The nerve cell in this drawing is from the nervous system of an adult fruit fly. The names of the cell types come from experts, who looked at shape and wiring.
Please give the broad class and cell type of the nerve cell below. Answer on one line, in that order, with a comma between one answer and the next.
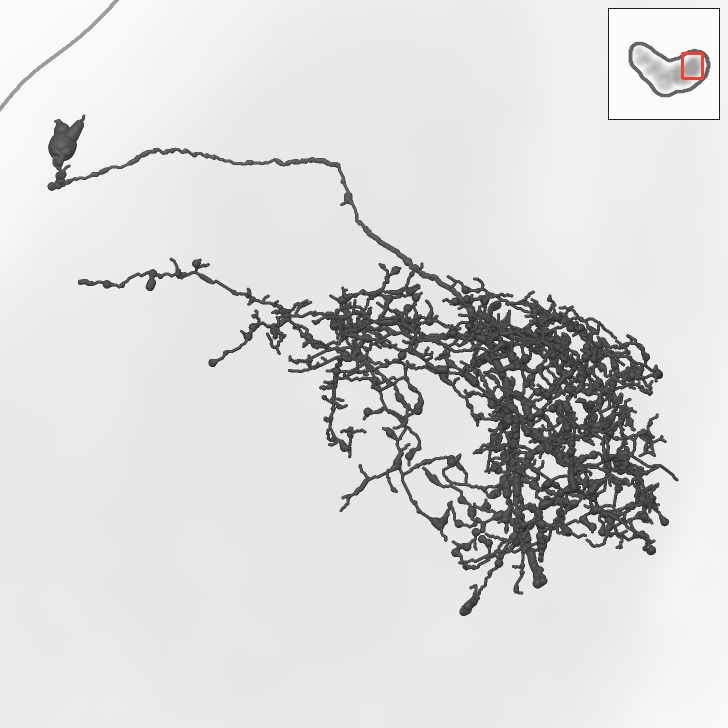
central-brain intrinsic neuron, AVLP088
